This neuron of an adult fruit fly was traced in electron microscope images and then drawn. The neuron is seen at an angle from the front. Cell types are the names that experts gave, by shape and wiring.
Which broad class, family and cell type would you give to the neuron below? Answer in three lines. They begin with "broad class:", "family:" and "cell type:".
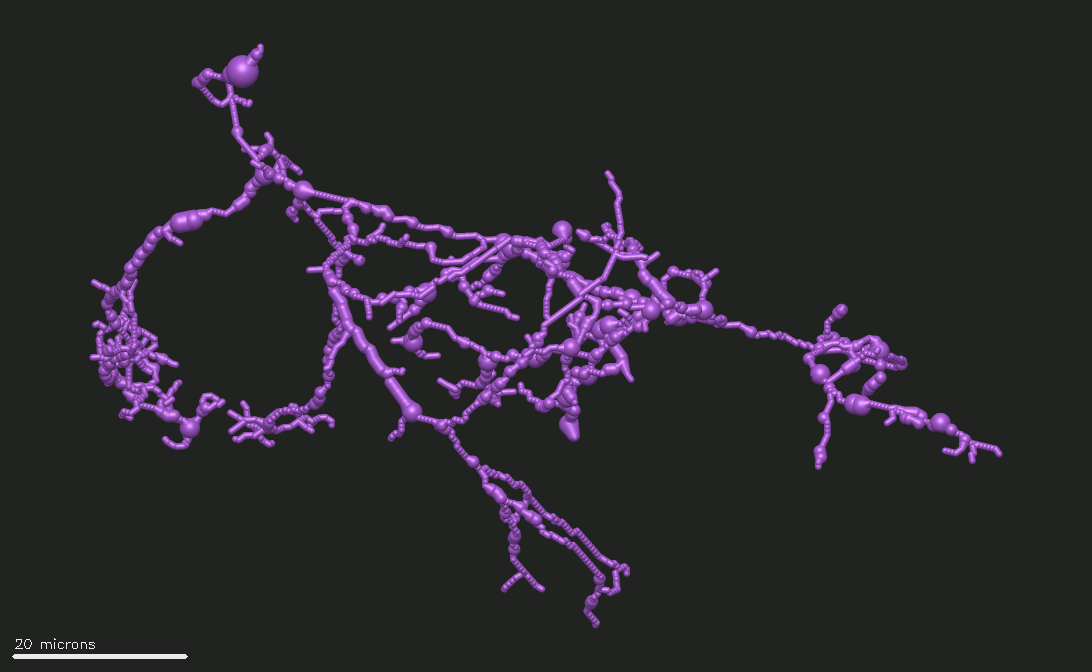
broad class: central-brain intrinsic neuron
family: class DAN
cell type: PAM07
